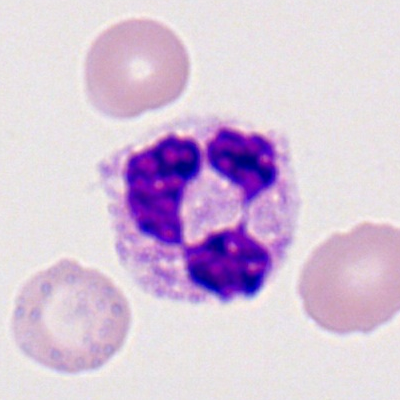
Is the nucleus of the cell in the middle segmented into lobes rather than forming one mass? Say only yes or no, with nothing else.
Yes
